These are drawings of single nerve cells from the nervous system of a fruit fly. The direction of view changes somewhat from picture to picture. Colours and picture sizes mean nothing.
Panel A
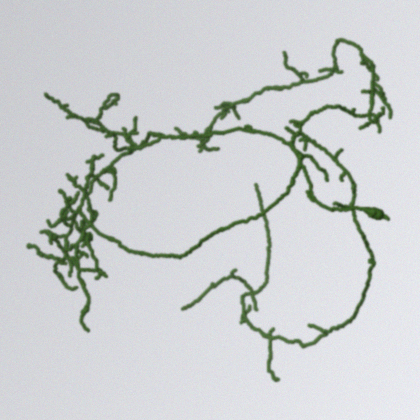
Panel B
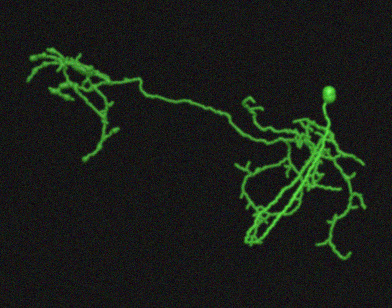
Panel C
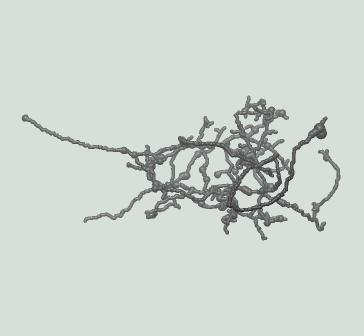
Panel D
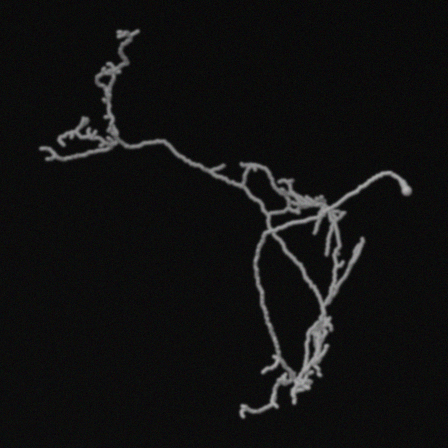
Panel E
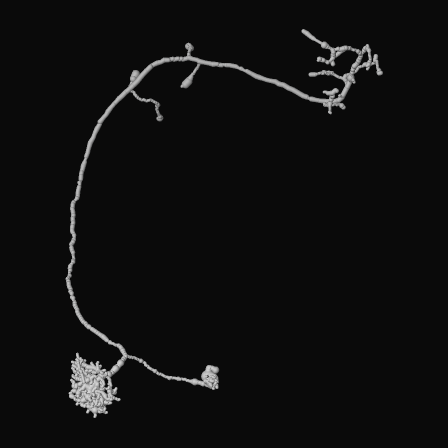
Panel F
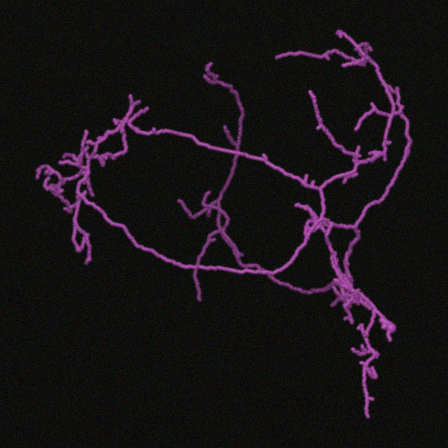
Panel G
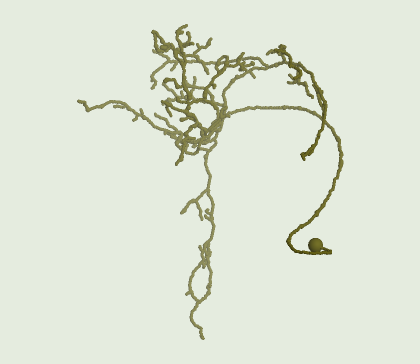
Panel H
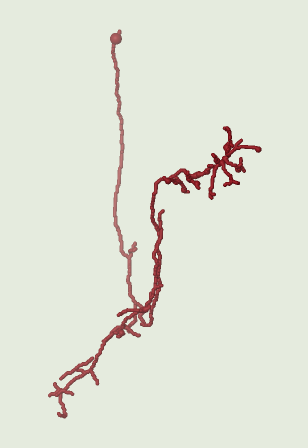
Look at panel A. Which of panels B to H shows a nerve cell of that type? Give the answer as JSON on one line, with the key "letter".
{"letter": "F"}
